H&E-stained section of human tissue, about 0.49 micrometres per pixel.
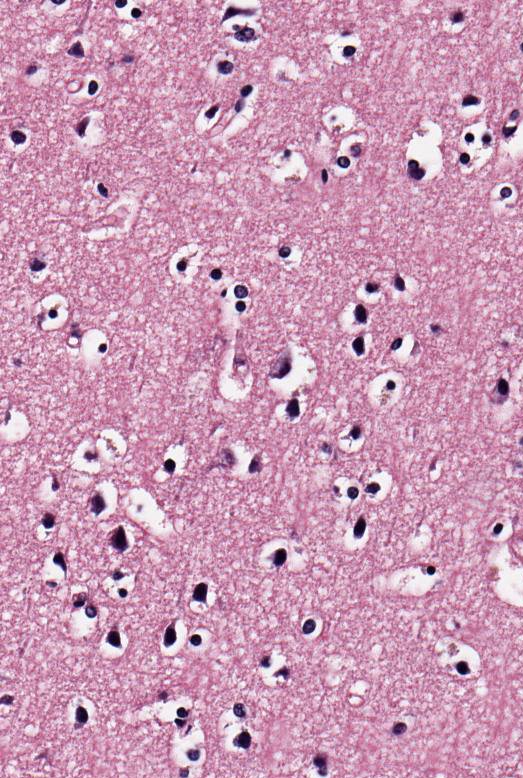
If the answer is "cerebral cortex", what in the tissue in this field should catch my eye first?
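Tissue: cerebral cortex. Whole field a uniform pink background, cells scattered singly through it, no organised units. Background finely bubbly and vacuolated throughout. Very little visible cytoplasm around the cell nuclei. No epithelium, glands or fat cells anywhere in the field.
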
